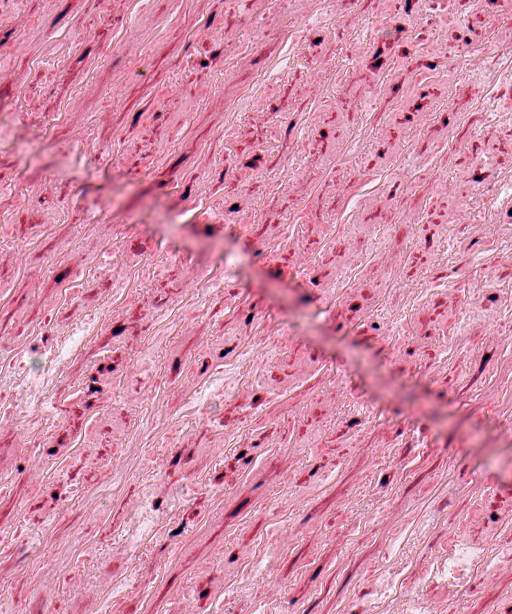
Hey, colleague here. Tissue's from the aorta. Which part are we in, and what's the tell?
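What I'm looking at is tunica media: a uniform expanse of pink fibrous tissue, with no epithelium anywhere. Wavy eosinophilic fibres run roughly parallel, all obliquely, with narrow pale clefts between bundles and small, dark, mostly spindle-shaped nuclei scattered among them.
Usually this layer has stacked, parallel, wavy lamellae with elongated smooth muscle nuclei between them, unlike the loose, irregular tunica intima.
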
